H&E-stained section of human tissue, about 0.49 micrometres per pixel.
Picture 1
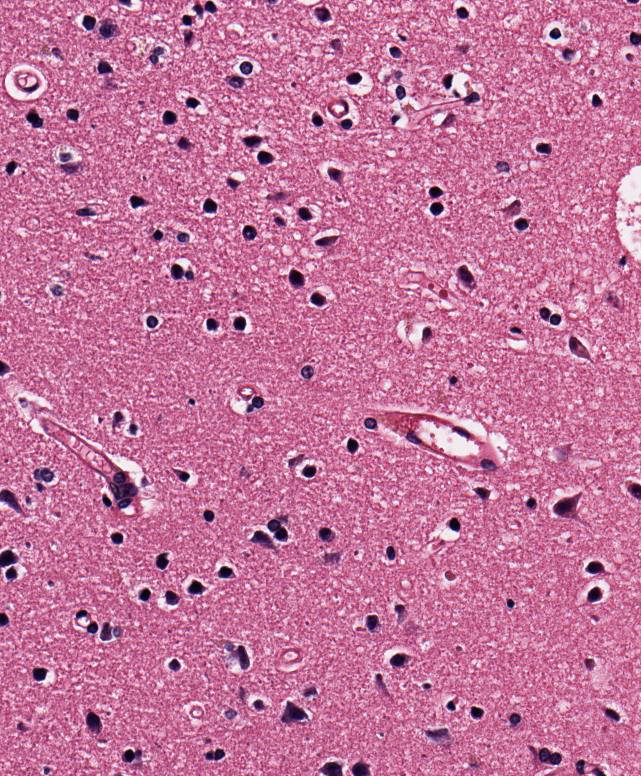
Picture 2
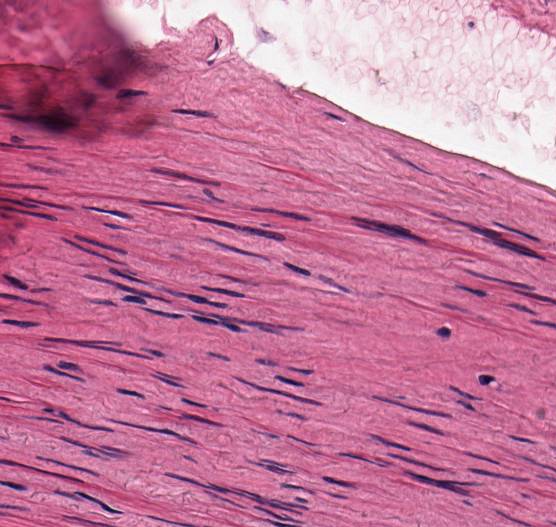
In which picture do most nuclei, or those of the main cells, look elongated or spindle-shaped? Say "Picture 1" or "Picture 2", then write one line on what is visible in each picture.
Picture 2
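In picture 1: Most cells are small, round, dark-staining nuclei with little visible cytoplasm, spread evenly across the field.
In picture 2: The nuclei are thin, elongated and darkly stained, lying in lines between the fibres.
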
